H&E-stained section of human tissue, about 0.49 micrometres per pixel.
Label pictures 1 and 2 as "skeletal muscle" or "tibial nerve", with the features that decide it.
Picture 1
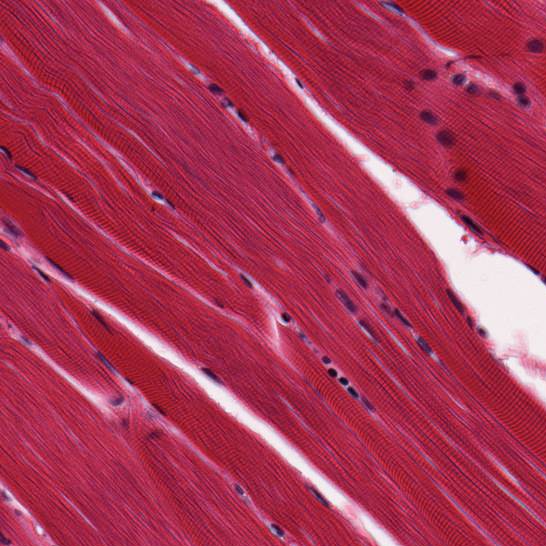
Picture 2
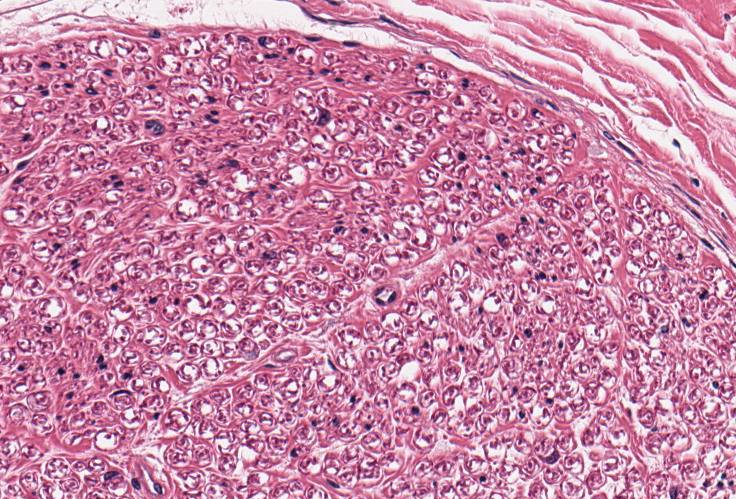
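Picture 1's the skeletal muscle, and picture 2's the tibial nerve. The muscle has long parallel fibres running from upper left to lower right, with fine regular cross-striations, deep red cytoplasm, and flattened, elongated nuclei at the fibre edges rather than the centres. In the nerve, tightly packed fibres are cut across as round profiles, filling one large rounded compartment whose upper right edge is a thin layer with flattened nuclei.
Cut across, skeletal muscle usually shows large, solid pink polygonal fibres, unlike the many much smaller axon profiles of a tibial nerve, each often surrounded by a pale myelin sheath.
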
